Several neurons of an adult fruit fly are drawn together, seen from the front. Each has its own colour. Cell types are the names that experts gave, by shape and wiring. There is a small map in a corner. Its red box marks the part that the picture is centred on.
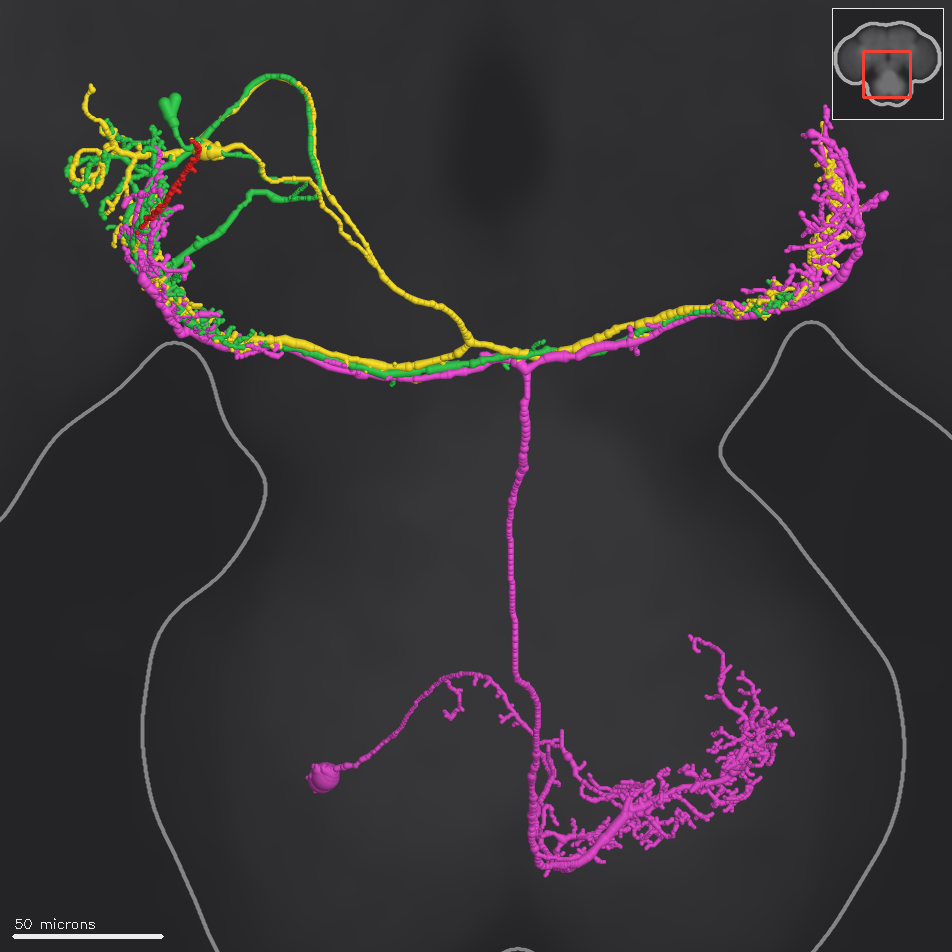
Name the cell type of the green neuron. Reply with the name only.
SAD108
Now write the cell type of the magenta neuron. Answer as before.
AN08B007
